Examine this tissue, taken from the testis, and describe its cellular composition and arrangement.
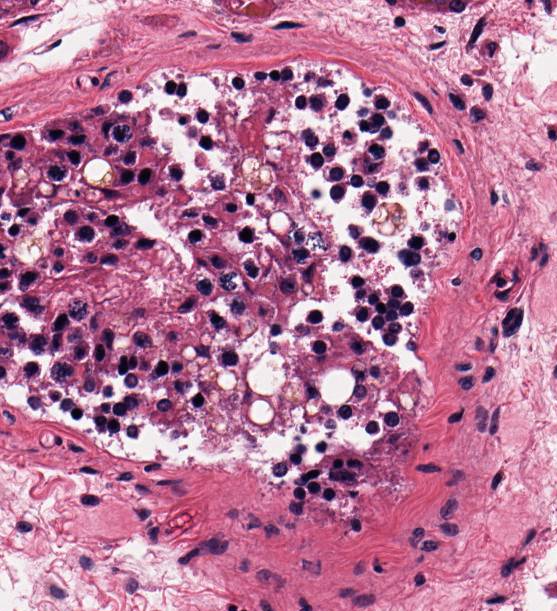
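A single rounded cluster of cells occupies the centre of the field, enclosed by a band of pink fibrous tissue. The fibres of this band run circumferentially around the cluster, with elongated nuclei lying along them. Most cells of the cluster have small, round, darkly stained nuclei. In its left part, cells have abundant pink cytoplasm.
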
